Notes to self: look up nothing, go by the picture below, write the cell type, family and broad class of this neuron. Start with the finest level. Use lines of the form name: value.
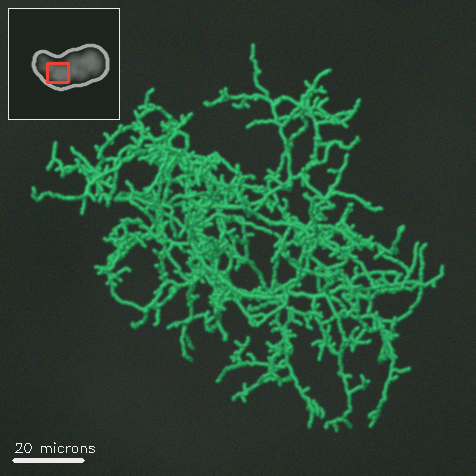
cell type: IN21A020
family: hemilineage 21A
broad class: nerve-cord intrinsic neuron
